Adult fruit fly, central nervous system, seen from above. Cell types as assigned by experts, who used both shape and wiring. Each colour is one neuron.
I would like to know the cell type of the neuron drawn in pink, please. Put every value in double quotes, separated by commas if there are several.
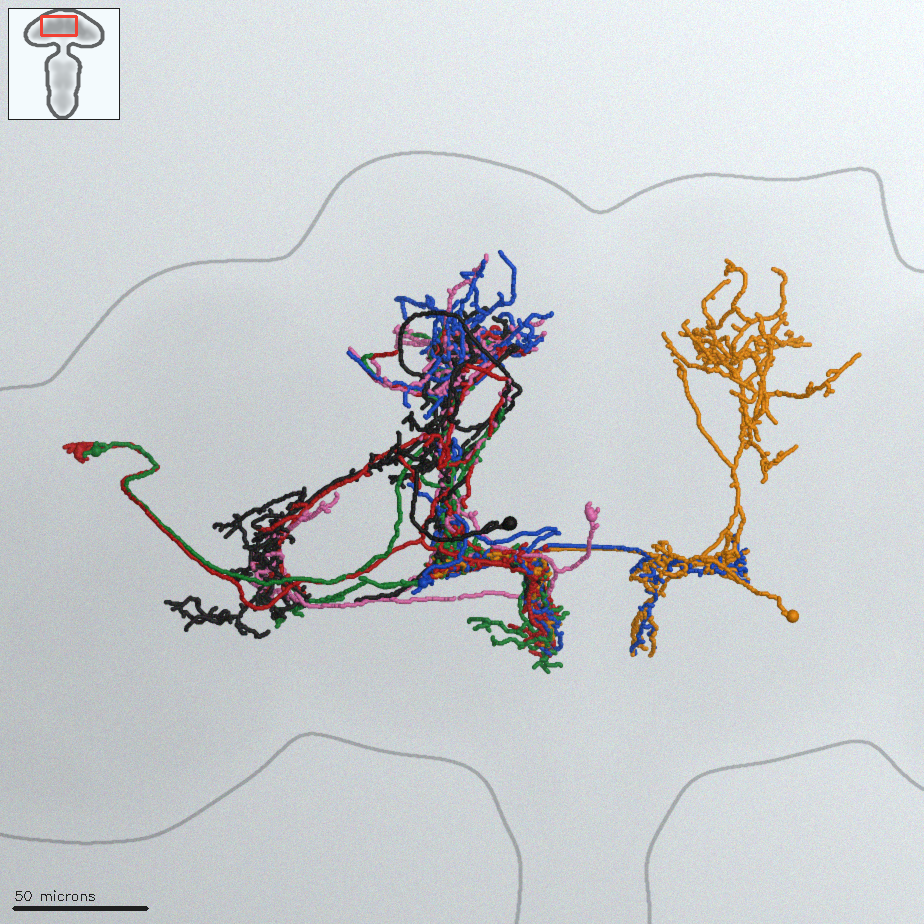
"SIP081"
